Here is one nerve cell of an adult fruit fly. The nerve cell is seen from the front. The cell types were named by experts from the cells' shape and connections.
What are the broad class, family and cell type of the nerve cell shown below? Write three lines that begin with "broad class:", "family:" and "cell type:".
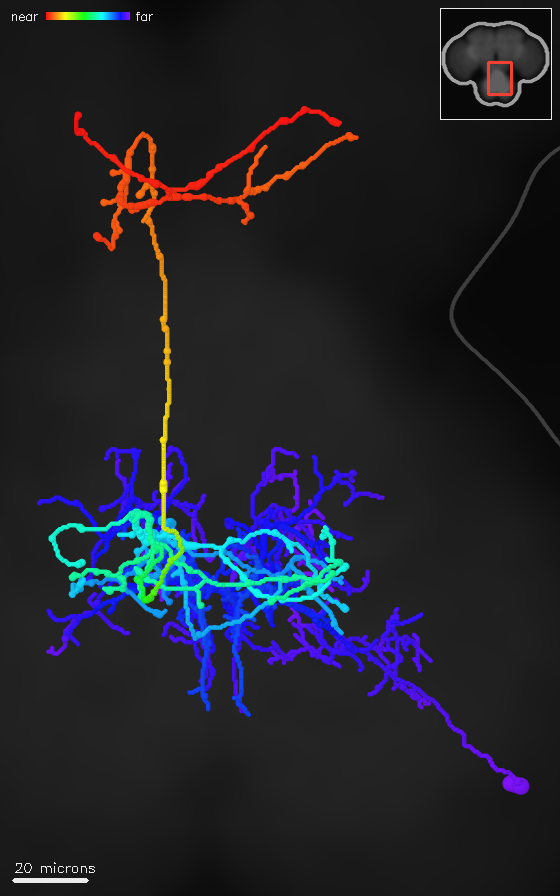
broad class: ascending neuron
family: hemilineage 08B
cell type: AN08B015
